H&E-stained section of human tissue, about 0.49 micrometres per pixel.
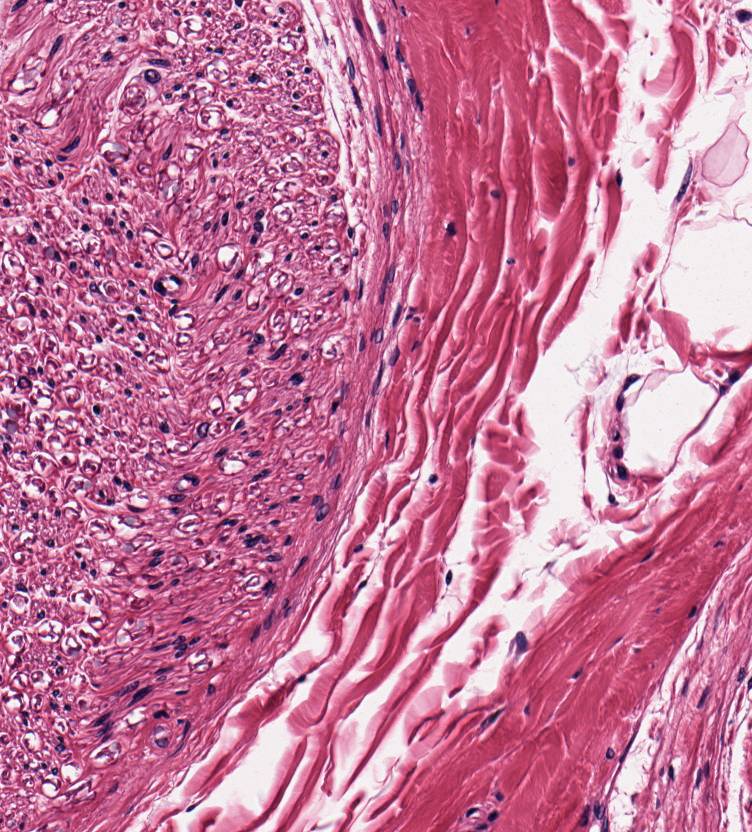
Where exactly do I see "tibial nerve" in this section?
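This section is tibial nerve, and the left part of the field fits that well.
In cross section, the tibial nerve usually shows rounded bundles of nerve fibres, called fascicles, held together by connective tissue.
The large rounded bundle of transversely cut fibres filling the left matches one such fascicle.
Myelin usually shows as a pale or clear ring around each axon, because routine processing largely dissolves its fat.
That fits the many small round profiles inside the bundle, each a pale ring around a central dot. What doesn't fit is the count: only one bundle is in view, where several are usual. Small dark oval nuclei are scattered between the round profiles throughout it. On the right, wavy pink fibrous bands run roughly parallel to the bundle's curved border.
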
